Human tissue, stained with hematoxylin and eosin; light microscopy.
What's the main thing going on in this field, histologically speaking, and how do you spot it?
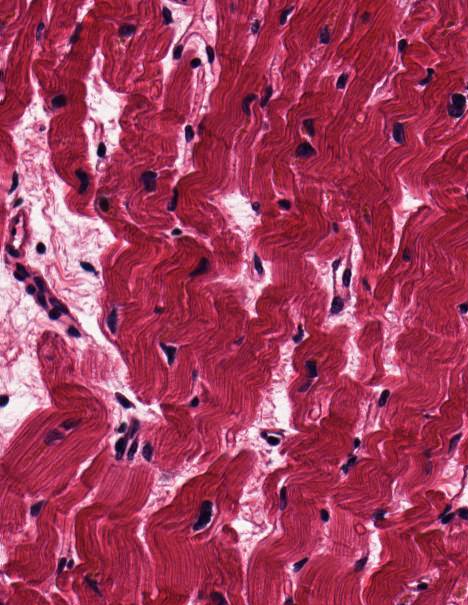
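Let me see: what fills this field is myocardium. Densely packed deep pink fibres take up most of it, running a wavy course roughly from top to bottom, and many of them branch and join their neighbours. Each fibre has oval dark purple nuclei lying centrally, not at its edge.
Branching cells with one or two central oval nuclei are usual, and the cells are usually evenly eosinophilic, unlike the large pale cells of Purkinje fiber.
Pale, loose, wispy connective tissue fills the clefts between bundles, widest at the left edge.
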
